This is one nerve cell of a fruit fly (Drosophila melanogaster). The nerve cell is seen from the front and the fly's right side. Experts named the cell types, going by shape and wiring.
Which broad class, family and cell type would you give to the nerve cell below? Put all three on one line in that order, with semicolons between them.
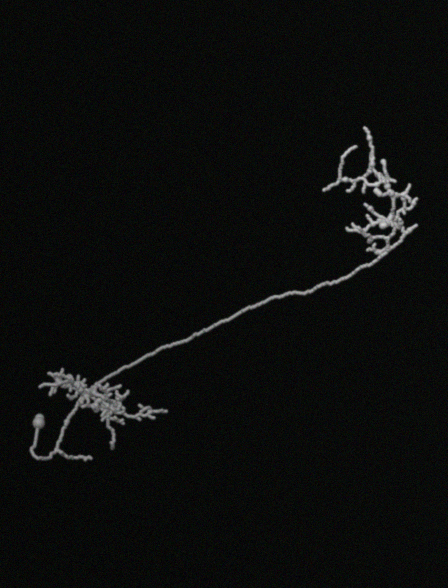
optic-lobe intrinsic neuron; Tm; Tm31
